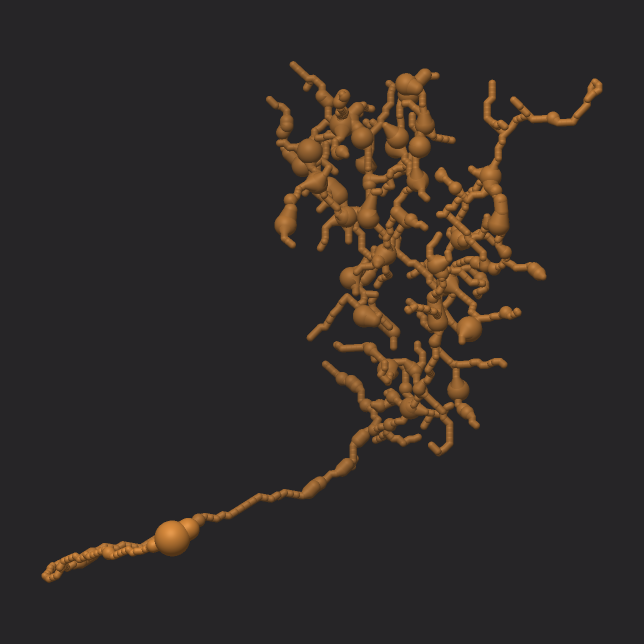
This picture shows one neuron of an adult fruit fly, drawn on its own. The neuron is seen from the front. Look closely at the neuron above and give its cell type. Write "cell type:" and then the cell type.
cell type: Cm3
